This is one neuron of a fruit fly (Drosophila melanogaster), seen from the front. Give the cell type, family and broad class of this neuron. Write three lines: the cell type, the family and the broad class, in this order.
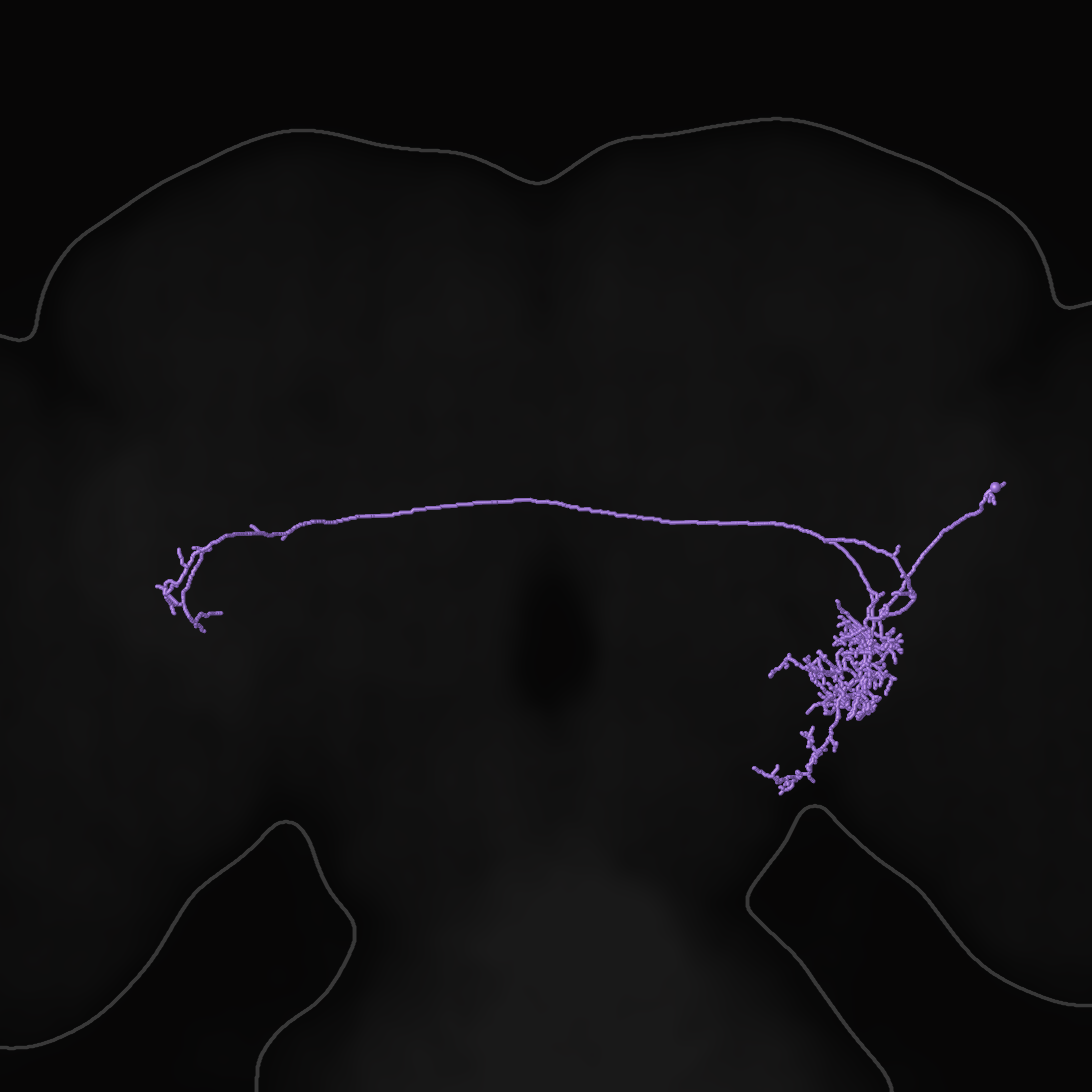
CB1194
hemilineage VLPl&d1_lateral
central-brain intrinsic neuron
